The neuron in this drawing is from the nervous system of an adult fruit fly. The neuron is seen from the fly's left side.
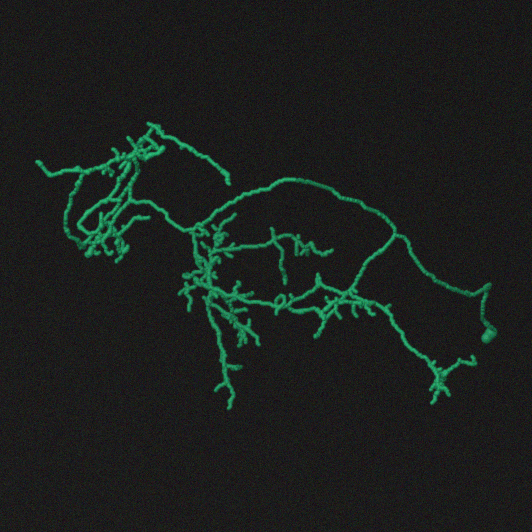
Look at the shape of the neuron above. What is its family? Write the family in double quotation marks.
"hemilineage DL1_dorsal"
